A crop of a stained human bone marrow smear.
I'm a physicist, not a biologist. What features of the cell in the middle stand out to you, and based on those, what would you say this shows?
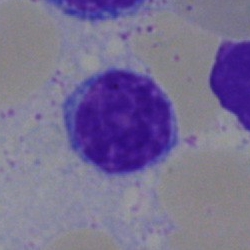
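Roughly round cell, with chromatin staining dark purple in a mottled, patchy way. The cytoplasm is just a thin blue rim around the nucleus, and there are no vacuoles in it. That's a lymphocyte.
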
